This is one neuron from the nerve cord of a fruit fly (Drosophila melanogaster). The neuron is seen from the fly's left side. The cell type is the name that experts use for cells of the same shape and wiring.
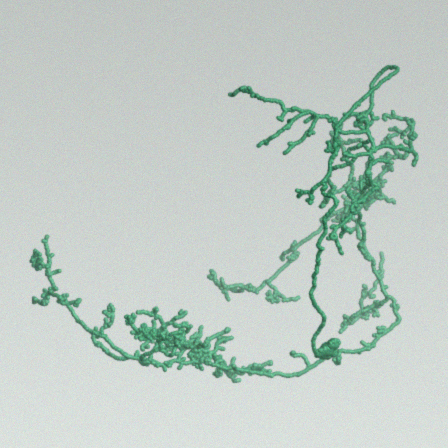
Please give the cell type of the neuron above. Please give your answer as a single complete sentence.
The cell type held by this neuron is IN19A054.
